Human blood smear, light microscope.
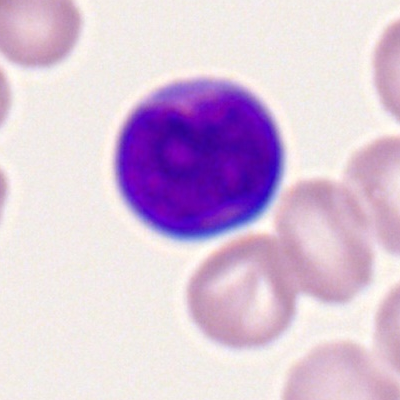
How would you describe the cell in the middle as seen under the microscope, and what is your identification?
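Round, smooth outline here. The cytoplasm is only a thin blue rim, widest along the top edge. I can't find any vacuoles anywhere in the cell. It's a myeloblast.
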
